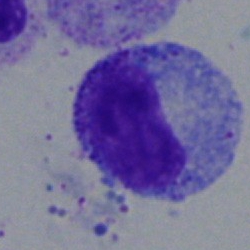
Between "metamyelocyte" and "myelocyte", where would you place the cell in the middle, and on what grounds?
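This is a metamyelocyte. Its outline is round and smooth, without surface projections. The bean-shaped nucleus sits off-centre toward the left, its concave side turned to the right. Fine, faint purplish granules lie scattered through the cytoplasm.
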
